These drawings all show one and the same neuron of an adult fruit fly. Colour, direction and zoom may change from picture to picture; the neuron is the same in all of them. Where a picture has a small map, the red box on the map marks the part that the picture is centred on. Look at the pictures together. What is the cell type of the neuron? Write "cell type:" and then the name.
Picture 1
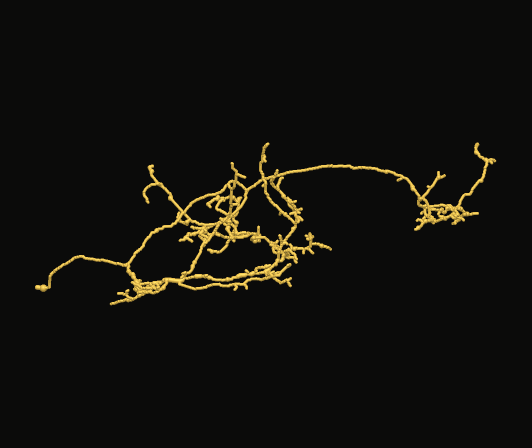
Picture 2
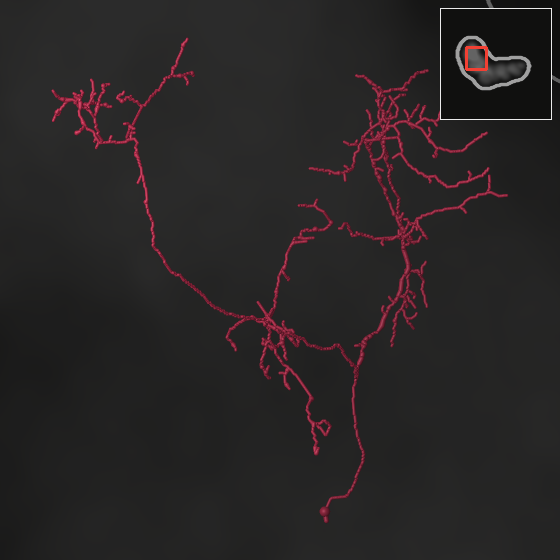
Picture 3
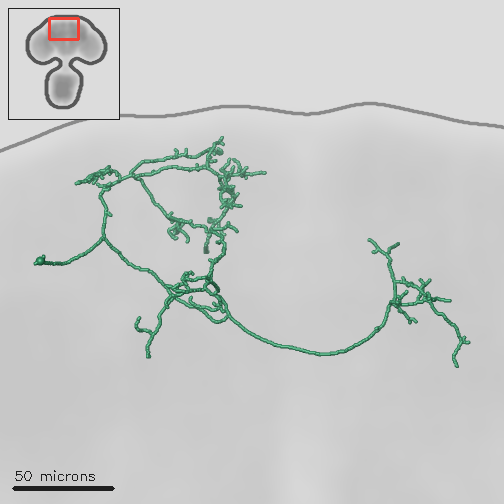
cell type: CB3895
